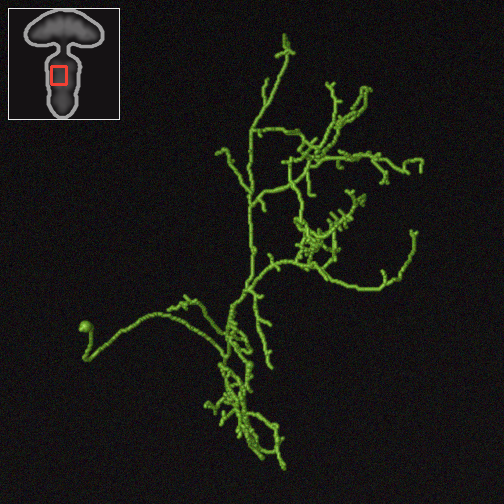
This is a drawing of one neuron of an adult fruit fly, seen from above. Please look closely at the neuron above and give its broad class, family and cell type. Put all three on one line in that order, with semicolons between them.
nerve-cord intrinsic neuron; hemilineage 09A; IN09A043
